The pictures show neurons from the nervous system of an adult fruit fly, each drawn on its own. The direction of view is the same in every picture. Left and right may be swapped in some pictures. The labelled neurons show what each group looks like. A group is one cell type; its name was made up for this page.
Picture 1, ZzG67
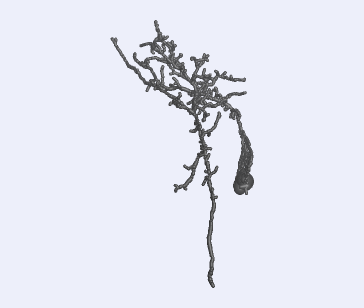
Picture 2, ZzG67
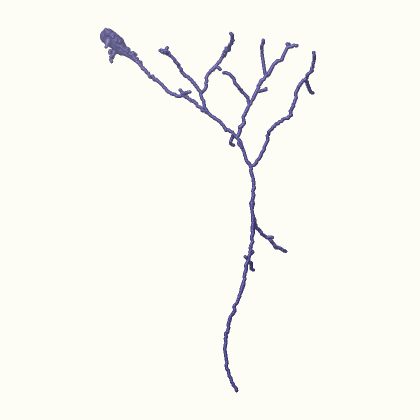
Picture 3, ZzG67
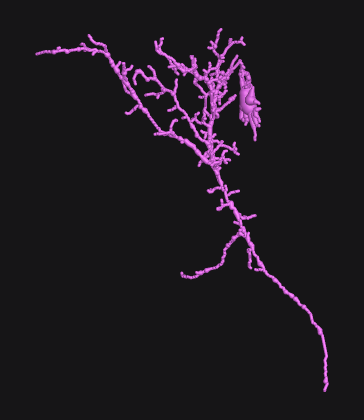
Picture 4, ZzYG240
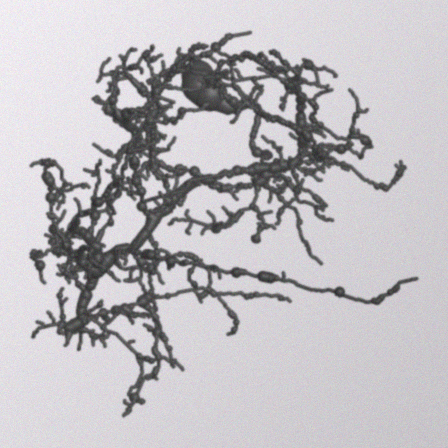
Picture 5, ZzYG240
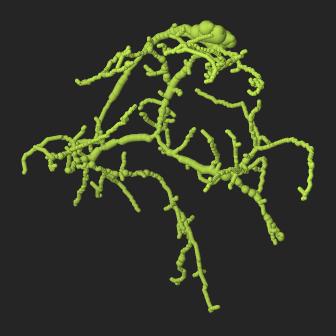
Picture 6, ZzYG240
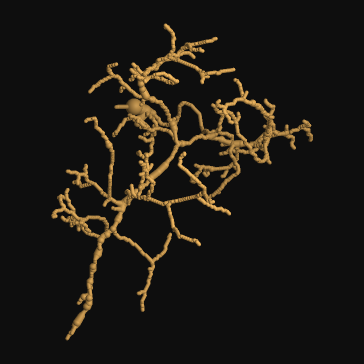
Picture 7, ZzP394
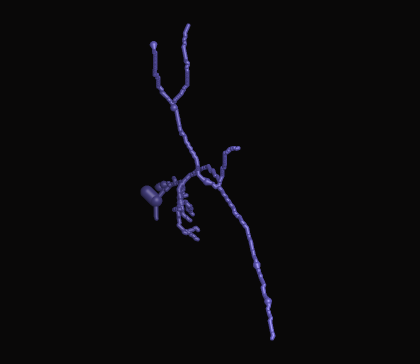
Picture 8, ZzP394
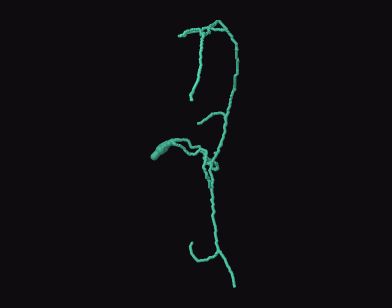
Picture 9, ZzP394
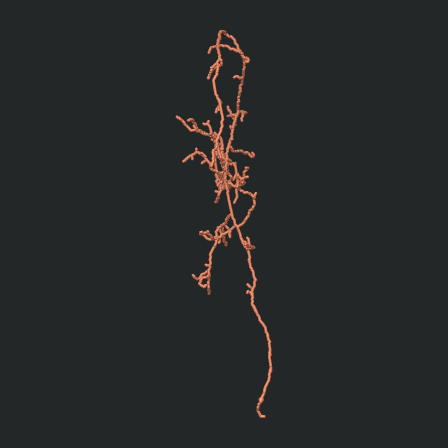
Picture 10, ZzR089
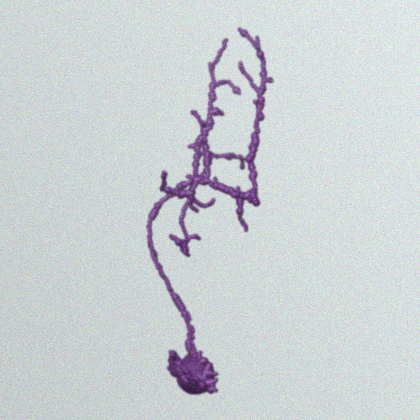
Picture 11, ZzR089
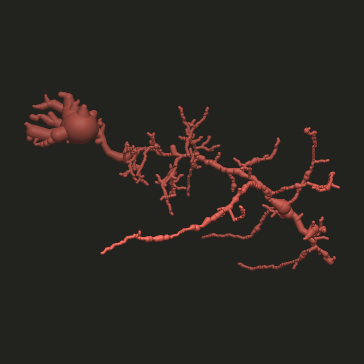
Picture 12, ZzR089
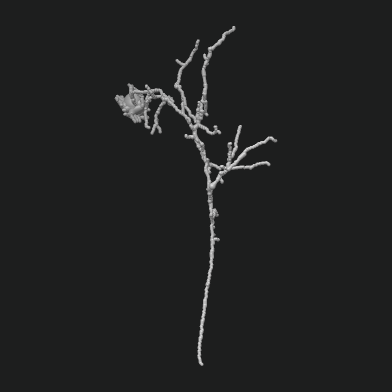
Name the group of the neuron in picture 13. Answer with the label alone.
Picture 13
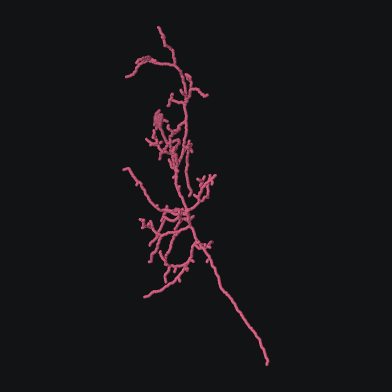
ZzP394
